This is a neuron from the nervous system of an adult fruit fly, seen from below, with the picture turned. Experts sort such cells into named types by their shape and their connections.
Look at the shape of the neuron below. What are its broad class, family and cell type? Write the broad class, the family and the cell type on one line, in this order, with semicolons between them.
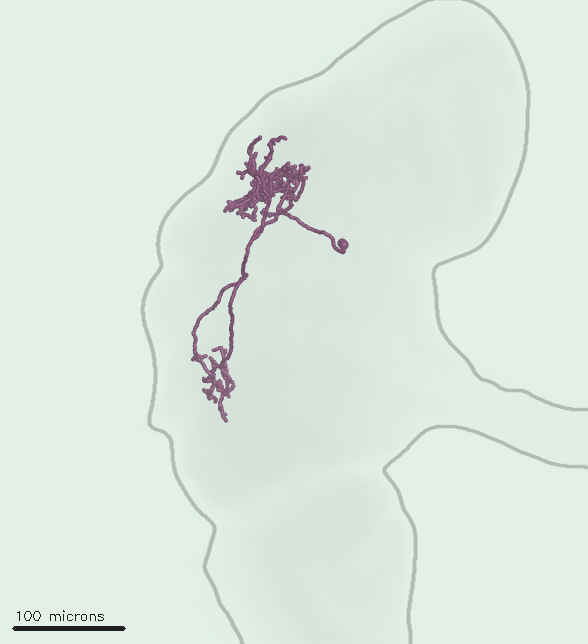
central-brain intrinsic neuron; hemilineage DM4_dorsal; SIP088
